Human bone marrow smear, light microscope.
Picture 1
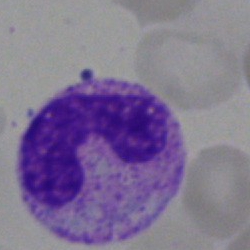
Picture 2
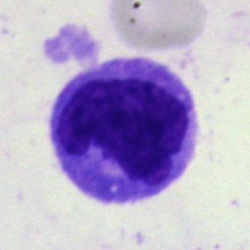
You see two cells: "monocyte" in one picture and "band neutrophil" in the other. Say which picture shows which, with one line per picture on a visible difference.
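In picture 1 we see a band neutrophil: The cytoplasm is plentiful and pale pinkish-lilac.
In picture 2 we see a monocyte: The nucleus fills most of the cell.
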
